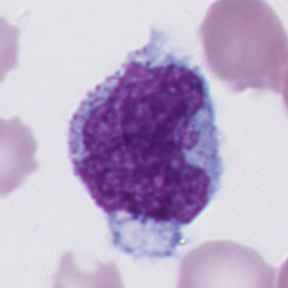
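Monocyte, in the middle of a stained smear of human peripheral blood. Notice that its outline is irregular rather than round, and that a small pale tag of cytoplasm sticks out from the top. The nucleus has a notch on its right side, and the cytoplasm is pale greyish blue.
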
